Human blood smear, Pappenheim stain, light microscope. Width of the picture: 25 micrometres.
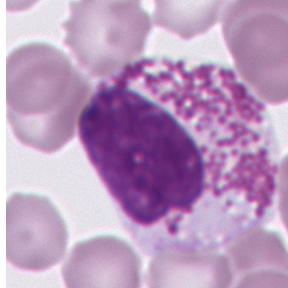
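Eosinophil, the central cell, with its nucleus off-centre towards the left side. The cytoplasmic granules are reddish-purple, coarse and individually distinct, and they are densest in the upper right part of the cytoplasm.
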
